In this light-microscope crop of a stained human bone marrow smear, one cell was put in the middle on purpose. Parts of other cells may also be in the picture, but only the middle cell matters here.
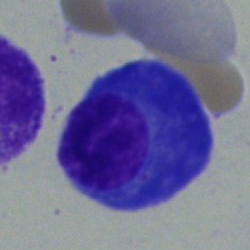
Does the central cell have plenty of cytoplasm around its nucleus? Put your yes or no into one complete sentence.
Yes, abundant cytoplasm encircles the nucleus of the cell.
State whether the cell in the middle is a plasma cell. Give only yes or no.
yes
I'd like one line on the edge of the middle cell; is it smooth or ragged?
Smooth all around, the outline has no projections to report.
